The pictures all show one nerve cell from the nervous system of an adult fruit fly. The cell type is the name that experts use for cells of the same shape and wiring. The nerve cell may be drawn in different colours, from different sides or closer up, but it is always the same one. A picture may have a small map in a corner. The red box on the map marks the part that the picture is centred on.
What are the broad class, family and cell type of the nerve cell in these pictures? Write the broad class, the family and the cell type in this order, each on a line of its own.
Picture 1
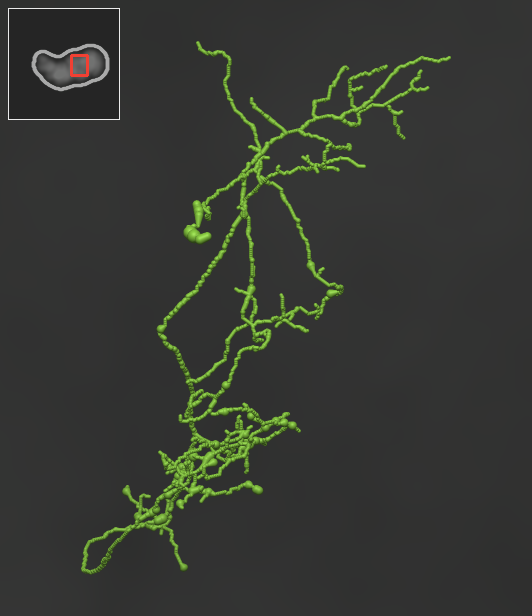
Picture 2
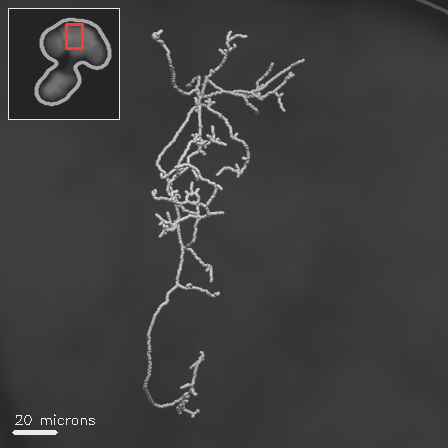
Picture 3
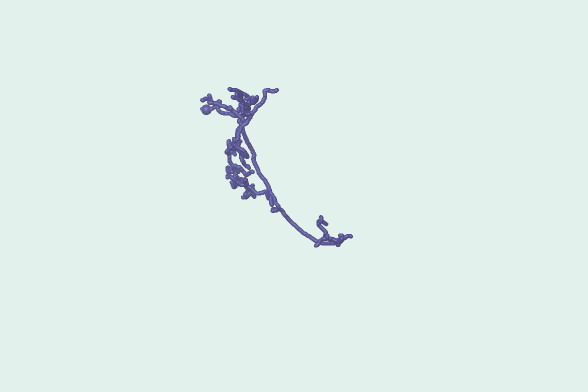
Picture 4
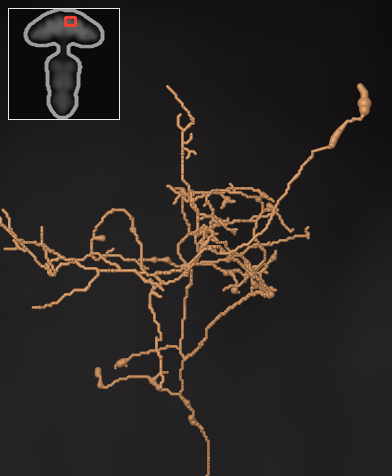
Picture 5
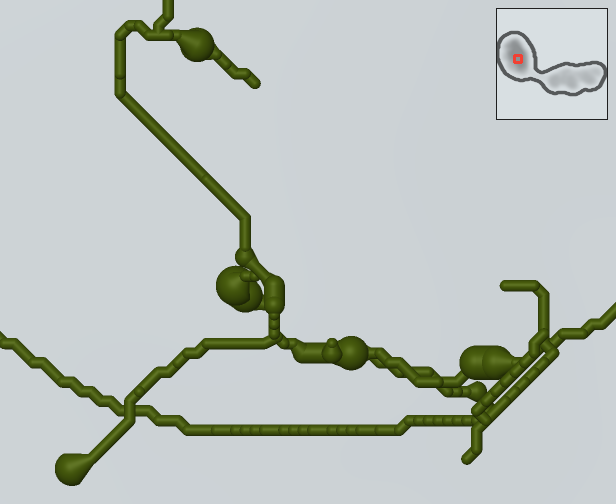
central-brain intrinsic neuron
hemilineage CREa2_ventral
LAL024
